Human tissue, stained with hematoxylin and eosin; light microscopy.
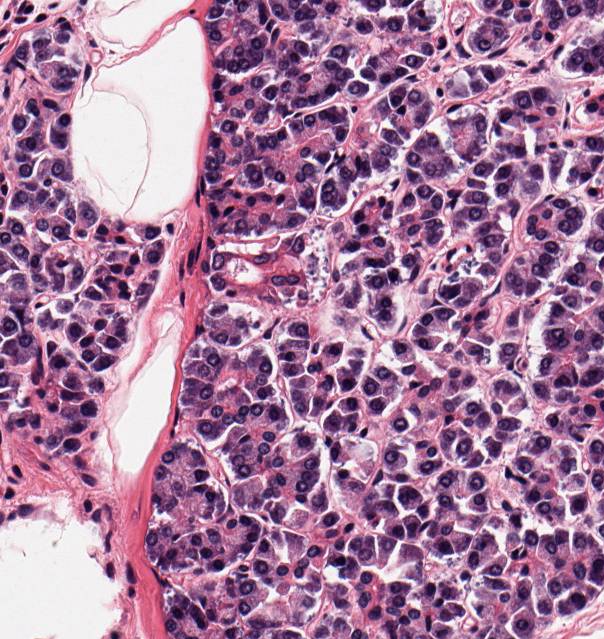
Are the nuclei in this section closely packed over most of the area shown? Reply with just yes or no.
Yes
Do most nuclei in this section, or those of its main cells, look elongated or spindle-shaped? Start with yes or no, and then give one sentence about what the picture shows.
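No. The epithelial cell nuclei are round, and many show a visible nucleolus.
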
